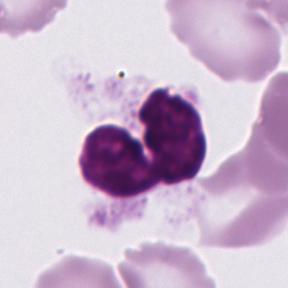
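Segmented neutrophil. Notice the dark purple, dense chromatin, then look at the cytoplasm: very pale, nearly colourless, with small purple granules scattered through it. Follow the outer edge of the cell and you will see it is irregular and faint.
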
